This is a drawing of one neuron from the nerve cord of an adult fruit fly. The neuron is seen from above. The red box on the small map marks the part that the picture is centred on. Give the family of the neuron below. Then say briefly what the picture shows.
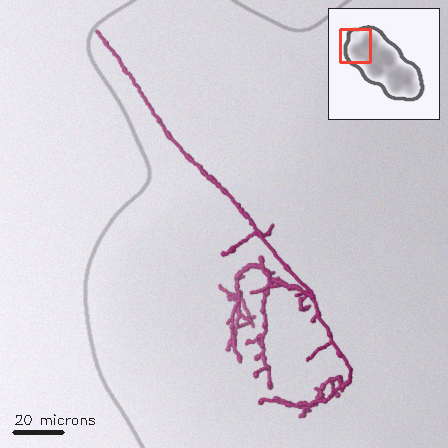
Its family is DNp. This is a descending neuron. No cell body is drawn. By the scale bar it is about 160 microns tall in this view.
